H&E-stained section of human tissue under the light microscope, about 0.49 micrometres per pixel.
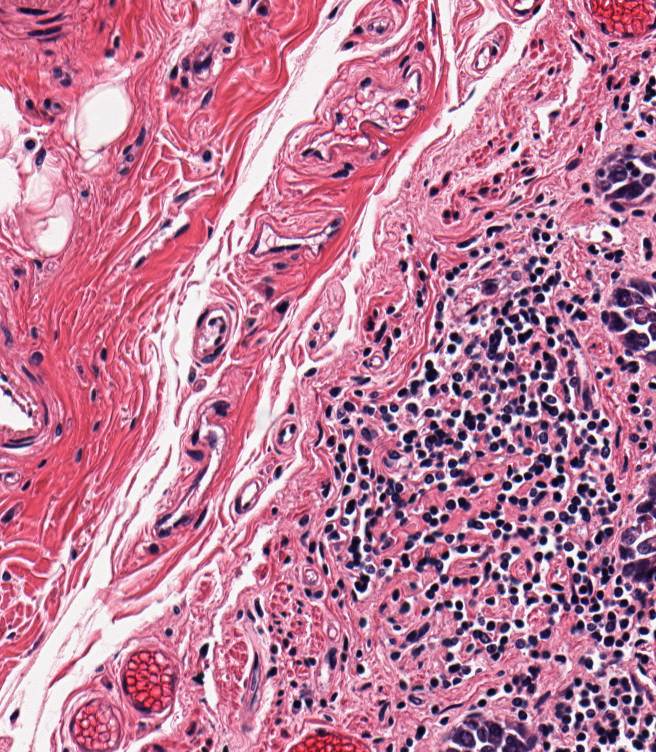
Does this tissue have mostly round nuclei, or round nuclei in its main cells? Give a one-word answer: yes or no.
Yes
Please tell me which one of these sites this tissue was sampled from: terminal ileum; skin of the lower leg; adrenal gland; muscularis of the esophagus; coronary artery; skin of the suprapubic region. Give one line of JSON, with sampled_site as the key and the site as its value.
{"sampled_site": "terminal ileum"}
